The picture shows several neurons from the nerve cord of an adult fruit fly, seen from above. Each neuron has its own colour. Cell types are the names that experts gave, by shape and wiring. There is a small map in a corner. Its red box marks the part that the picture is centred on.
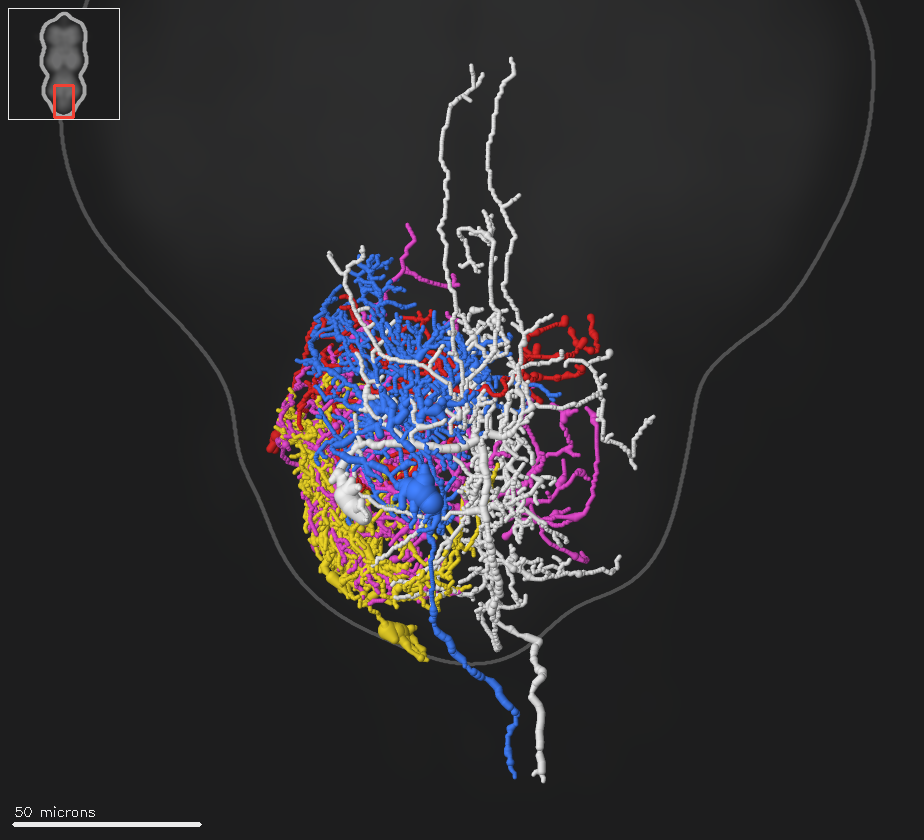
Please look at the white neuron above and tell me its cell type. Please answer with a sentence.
The cell type is MNad09.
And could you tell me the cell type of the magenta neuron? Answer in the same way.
The cell type is MNad68.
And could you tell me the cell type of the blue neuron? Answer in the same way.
The cell type is MNad02.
